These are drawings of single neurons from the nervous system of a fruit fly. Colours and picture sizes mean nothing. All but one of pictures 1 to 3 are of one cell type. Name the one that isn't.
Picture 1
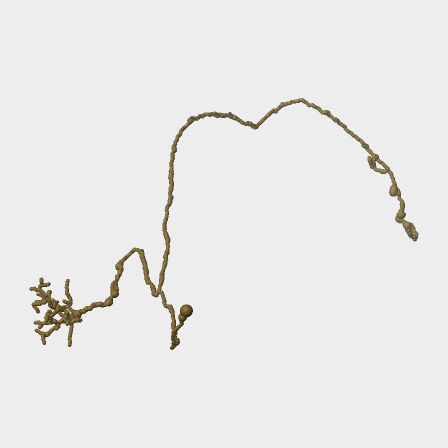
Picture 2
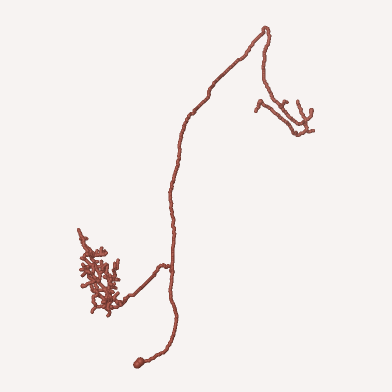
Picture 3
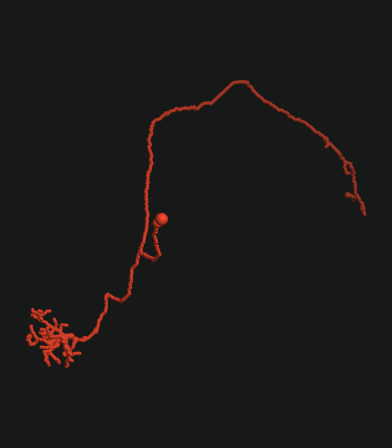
2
